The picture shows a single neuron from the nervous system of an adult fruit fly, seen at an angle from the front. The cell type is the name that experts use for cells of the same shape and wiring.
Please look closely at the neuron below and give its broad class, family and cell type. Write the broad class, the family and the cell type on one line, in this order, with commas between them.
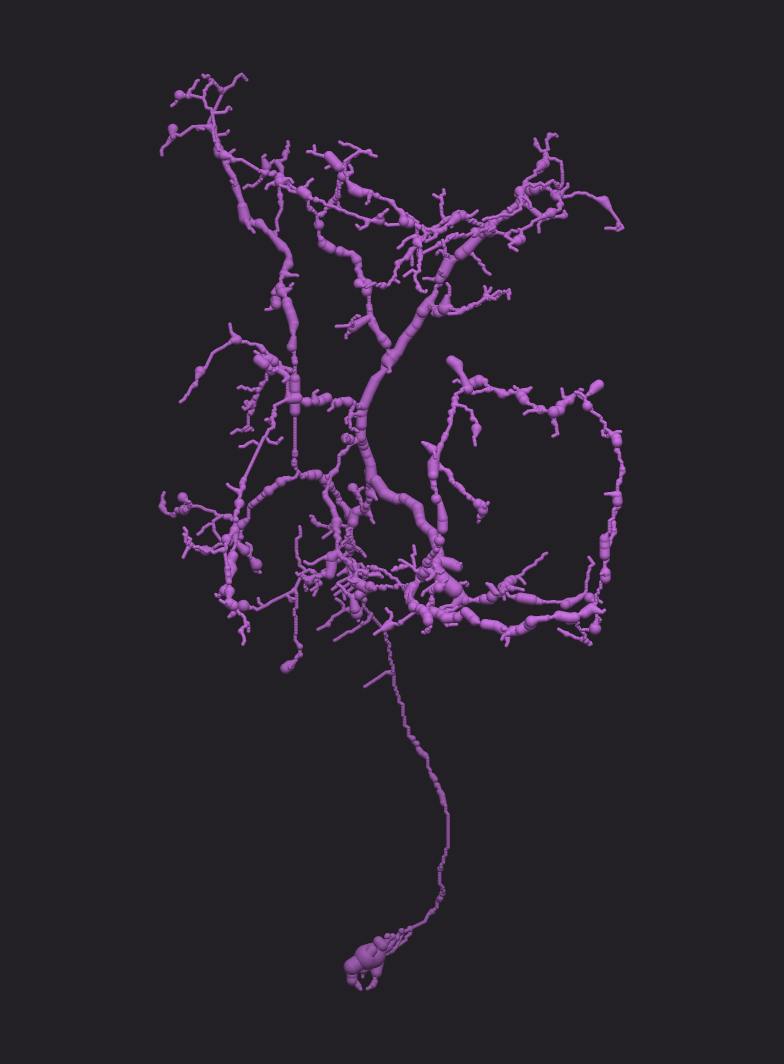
nerve-cord intrinsic neuron, hemilineage 06B, IN06B036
